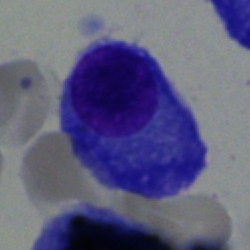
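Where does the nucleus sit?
Off-centre, toward the upper left of the cell.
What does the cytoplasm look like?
It is plentiful, lying mostly below and to the right of the nucleus, deep blue and scattered with small pale spots.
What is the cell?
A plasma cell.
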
